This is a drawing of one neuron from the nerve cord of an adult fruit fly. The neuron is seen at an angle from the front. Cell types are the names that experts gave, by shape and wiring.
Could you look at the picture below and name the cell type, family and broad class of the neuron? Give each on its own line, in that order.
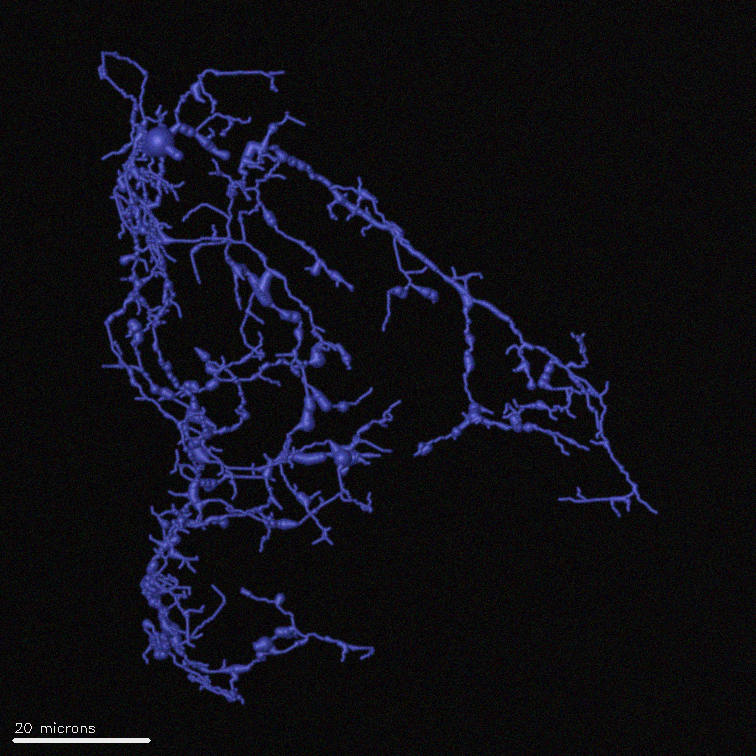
IN19A048
hemilineage 19A
nerve-cord intrinsic neuron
